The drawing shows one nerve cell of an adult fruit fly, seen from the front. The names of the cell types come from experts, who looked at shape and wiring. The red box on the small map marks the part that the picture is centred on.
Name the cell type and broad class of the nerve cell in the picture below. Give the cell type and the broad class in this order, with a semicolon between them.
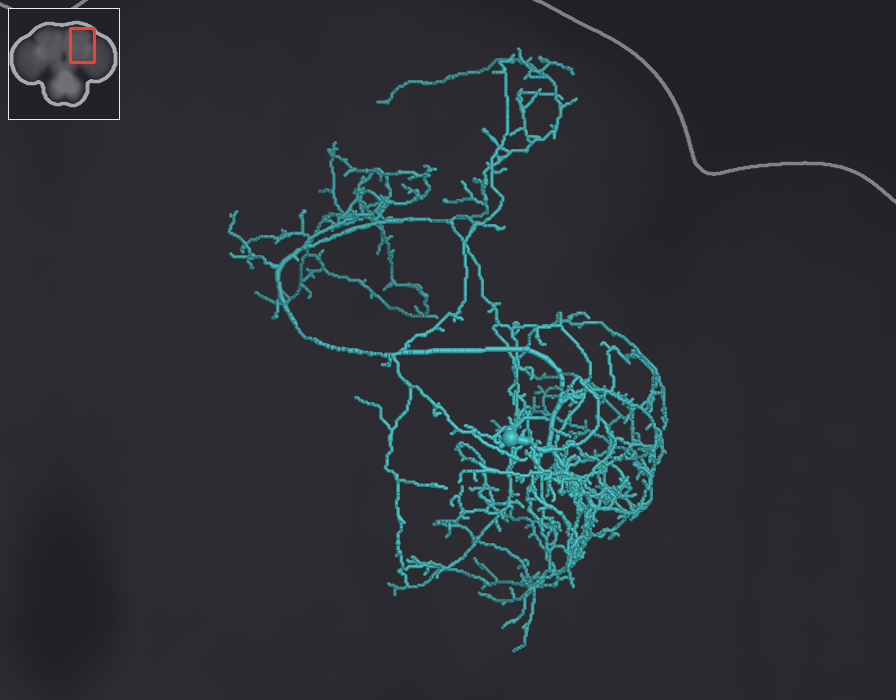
AVLP281; central-brain intrinsic neuron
